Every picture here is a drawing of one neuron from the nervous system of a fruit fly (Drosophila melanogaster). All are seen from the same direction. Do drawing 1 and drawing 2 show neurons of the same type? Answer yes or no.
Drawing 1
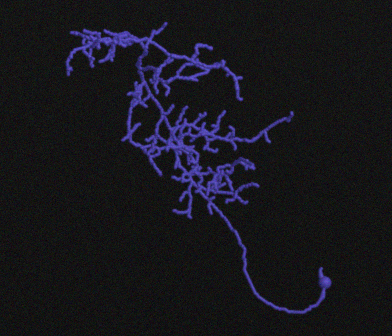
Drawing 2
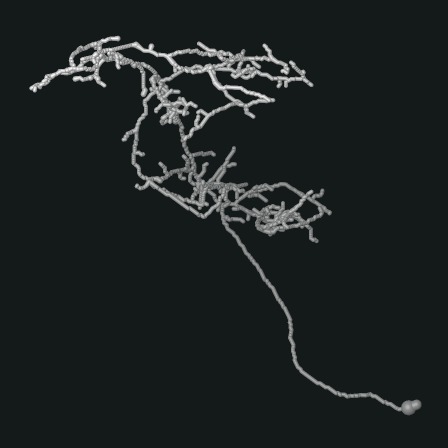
yes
